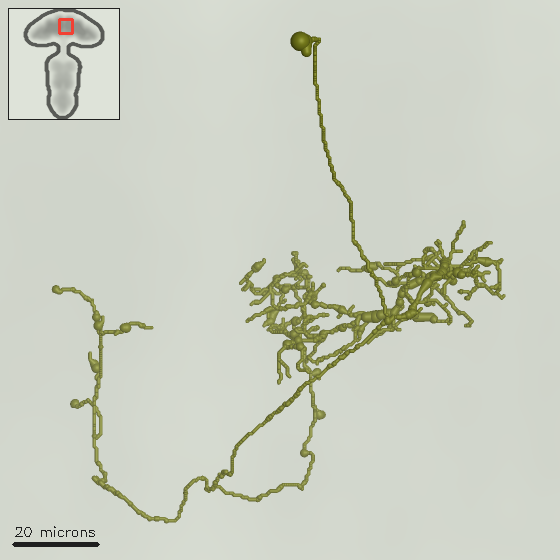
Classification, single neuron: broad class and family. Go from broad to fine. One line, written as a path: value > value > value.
central-brain intrinsic neuron > hemilineage SMPad2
